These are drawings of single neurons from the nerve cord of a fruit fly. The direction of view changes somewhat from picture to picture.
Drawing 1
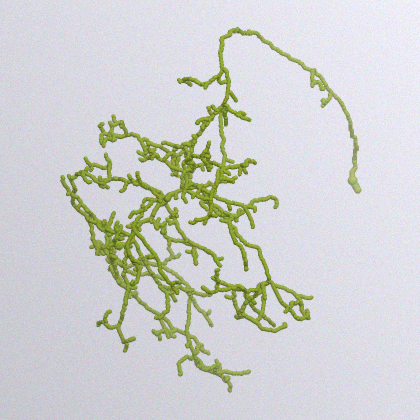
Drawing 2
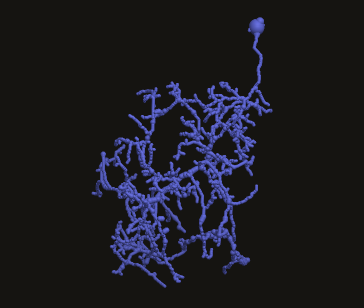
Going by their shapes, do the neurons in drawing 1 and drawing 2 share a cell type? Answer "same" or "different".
same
